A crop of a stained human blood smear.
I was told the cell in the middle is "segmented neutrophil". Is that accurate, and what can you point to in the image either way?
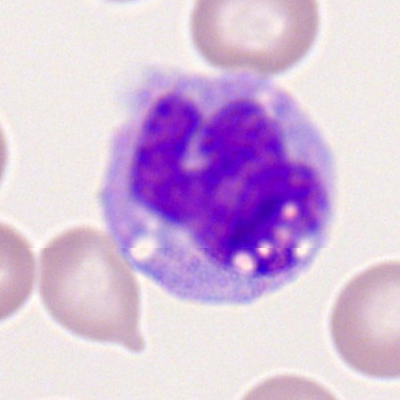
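What settles it is the nucleus, irregular and folded into several lumpy lobes rather than split into separate ones, together with the moderate rim of pale lilac-blue cytoplasm around it. So segmented neutrophil doesn't fit; this is a monocyte.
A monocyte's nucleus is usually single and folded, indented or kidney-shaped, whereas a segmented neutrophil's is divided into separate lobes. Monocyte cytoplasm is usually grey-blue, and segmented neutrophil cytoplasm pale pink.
The granules don't help much: the cytoplasm holds only fine, faint ones, which would suit either.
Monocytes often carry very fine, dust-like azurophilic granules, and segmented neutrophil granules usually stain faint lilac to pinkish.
Otherwise, no nucleoli show, the outline is roughly round with a slightly uneven edge, and a teardrop-shaped red cell sits just beside it at the lower left.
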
